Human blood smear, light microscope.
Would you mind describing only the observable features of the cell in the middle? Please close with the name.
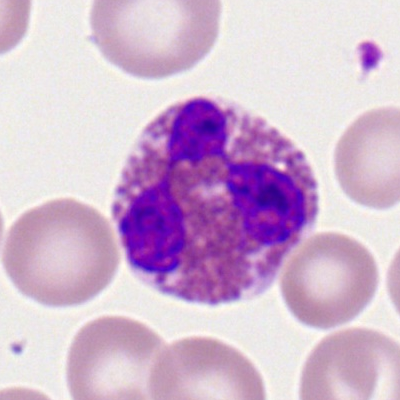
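Three lobes make up that nucleus, and they sit out towards the edge, so the centre is left to the cytoplasm. The chromatin's deep purple, dense and clumped. Pink-violet granules pack the cytoplasm all the way through. It's an eosinophil.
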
